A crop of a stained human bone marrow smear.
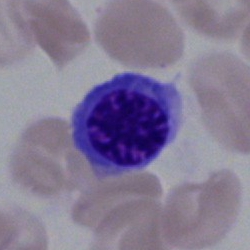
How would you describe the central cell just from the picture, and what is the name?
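Looking at the outline, I see it is roughly round, though the edge is slightly uneven and angular. The chromatin is coarsely clumped into dark blocks, with paler streaks between them. The cytoplasm stains deep blue, and I see no granules in it. So this is an erythroblast.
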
